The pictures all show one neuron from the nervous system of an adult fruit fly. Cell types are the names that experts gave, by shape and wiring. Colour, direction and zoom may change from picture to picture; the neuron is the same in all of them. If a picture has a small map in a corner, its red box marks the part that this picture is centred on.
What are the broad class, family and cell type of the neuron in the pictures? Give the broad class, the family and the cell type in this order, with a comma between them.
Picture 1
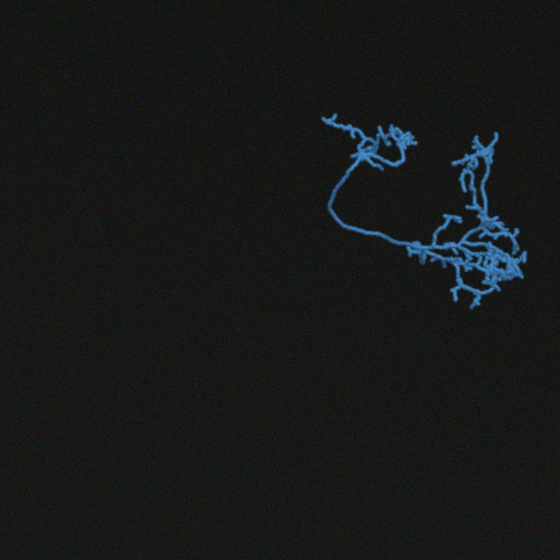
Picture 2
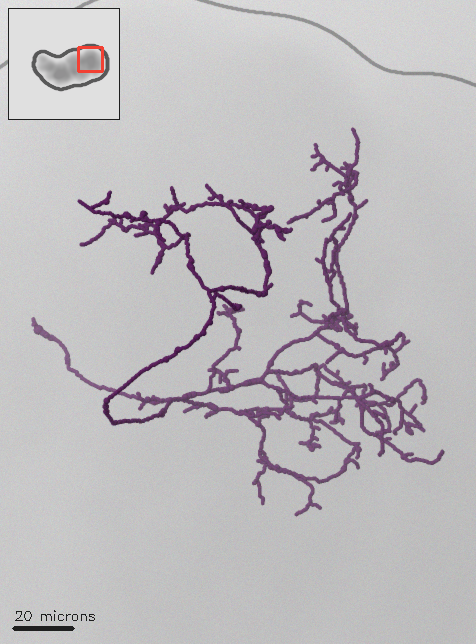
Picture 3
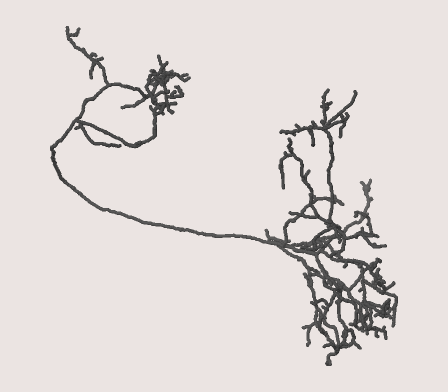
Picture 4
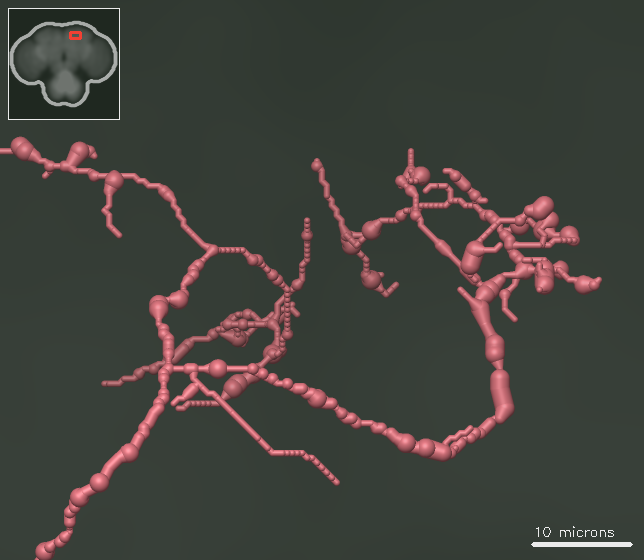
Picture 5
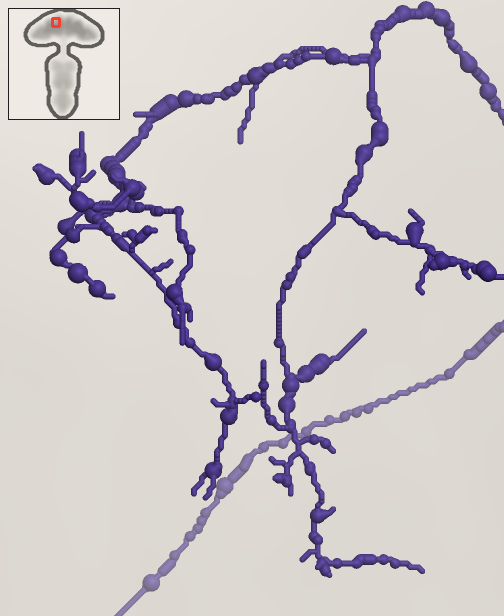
central-brain intrinsic neuron, hemilineage VLPl&p1_posterior, AVLP496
